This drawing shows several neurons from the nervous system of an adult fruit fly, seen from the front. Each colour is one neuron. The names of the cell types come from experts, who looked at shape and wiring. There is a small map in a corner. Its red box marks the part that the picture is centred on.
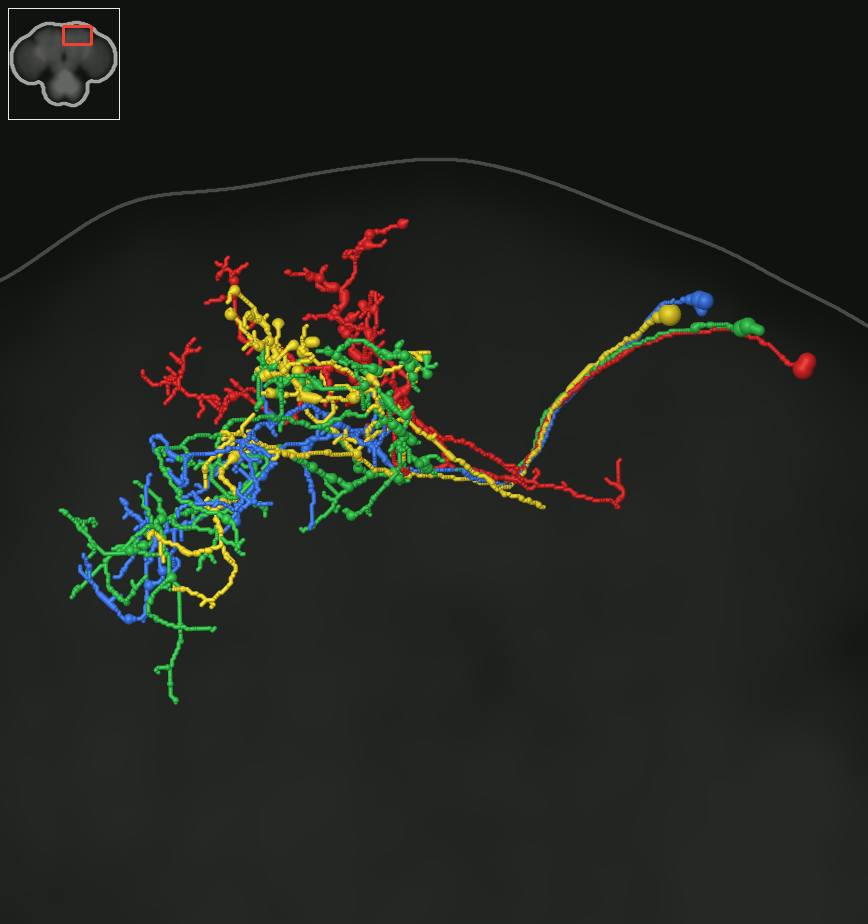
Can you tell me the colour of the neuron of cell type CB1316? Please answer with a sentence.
The colour is blue.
